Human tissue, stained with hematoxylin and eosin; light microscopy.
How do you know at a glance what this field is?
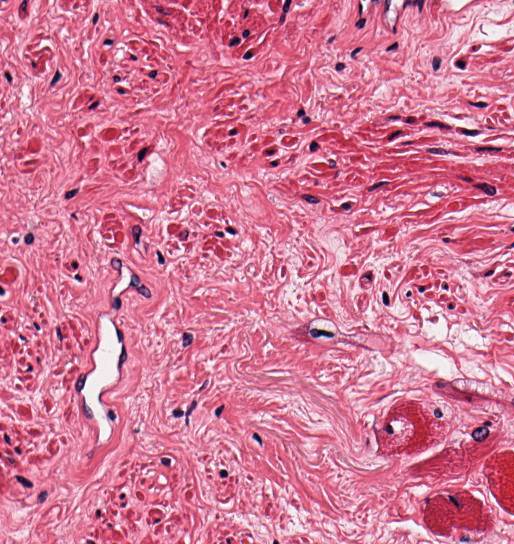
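You are looking at fibromuscular stroma. The whole field is pink fibrous tissue with small clusters of rounded pink cell profiles scattered through it. Most appear cut across, not lengthwise. In the upper right, by contrast, the fibres and their elongated nuclei run roughly horizontally.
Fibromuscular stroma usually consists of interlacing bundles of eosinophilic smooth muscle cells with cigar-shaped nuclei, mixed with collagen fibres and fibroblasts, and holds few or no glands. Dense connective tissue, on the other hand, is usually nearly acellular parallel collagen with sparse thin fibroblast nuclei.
There is no epithelium anywhere here.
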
